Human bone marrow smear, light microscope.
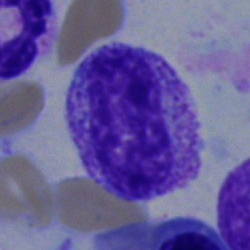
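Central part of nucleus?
A few small pale spots.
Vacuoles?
None clearly seen.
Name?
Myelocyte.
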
